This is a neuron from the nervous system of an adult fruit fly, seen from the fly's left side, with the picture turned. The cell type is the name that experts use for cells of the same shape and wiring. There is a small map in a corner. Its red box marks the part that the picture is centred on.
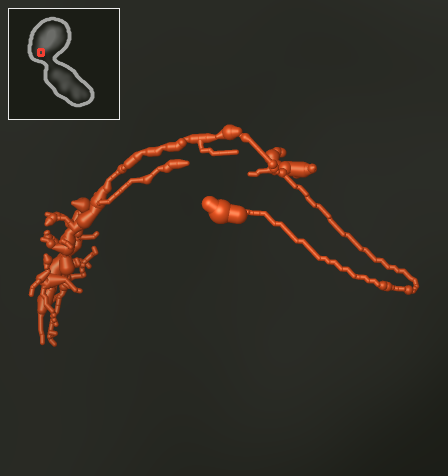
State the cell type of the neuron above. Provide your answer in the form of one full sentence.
It is to cell type T4a that the neuron belongs.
